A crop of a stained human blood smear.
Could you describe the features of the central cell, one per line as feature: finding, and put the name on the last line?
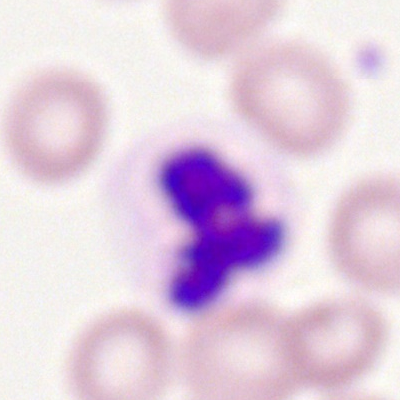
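Outline: roughly round, faint against the background
Nucleoli: none seen in the nucleus
Cytoplasm: wide pale pinkish-lilac rim around the nucleus
Granules: no coarse orange-red ones
Name: segmented neutrophil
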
